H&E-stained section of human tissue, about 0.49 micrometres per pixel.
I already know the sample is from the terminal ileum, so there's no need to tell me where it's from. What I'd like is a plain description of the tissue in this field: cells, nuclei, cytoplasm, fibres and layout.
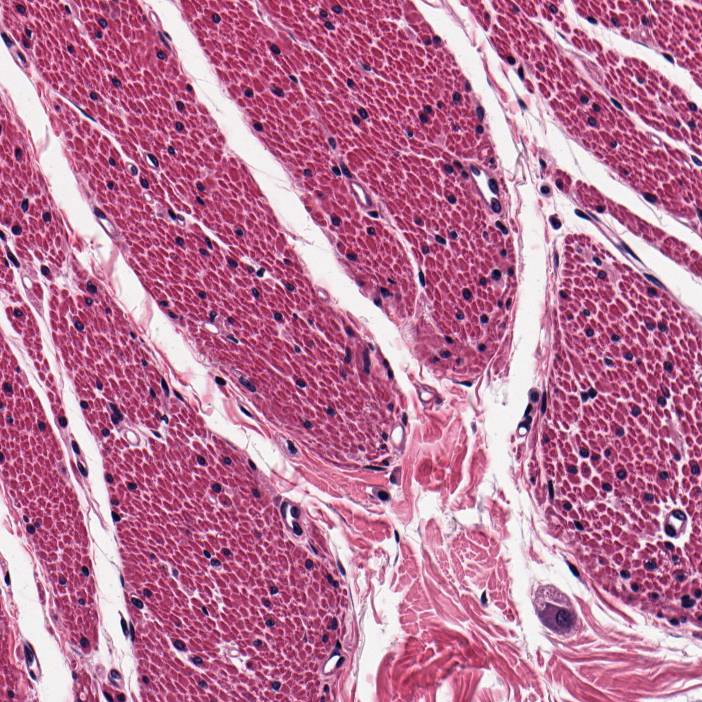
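Follow the broad muscle bundles running diagonally from upper left to lower right; pale clefts and thin septa divide them. Inside, the cells are cut across, so you see many small rounded pink profiles packed close. Only a minority hold a nucleus: small, round, dark, central.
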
